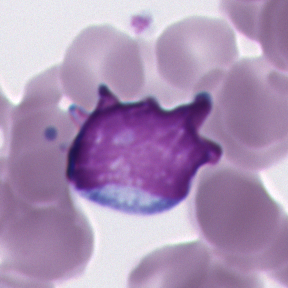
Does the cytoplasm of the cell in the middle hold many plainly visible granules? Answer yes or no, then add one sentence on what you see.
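No. No distinct granules are visible in the cytoplasm.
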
